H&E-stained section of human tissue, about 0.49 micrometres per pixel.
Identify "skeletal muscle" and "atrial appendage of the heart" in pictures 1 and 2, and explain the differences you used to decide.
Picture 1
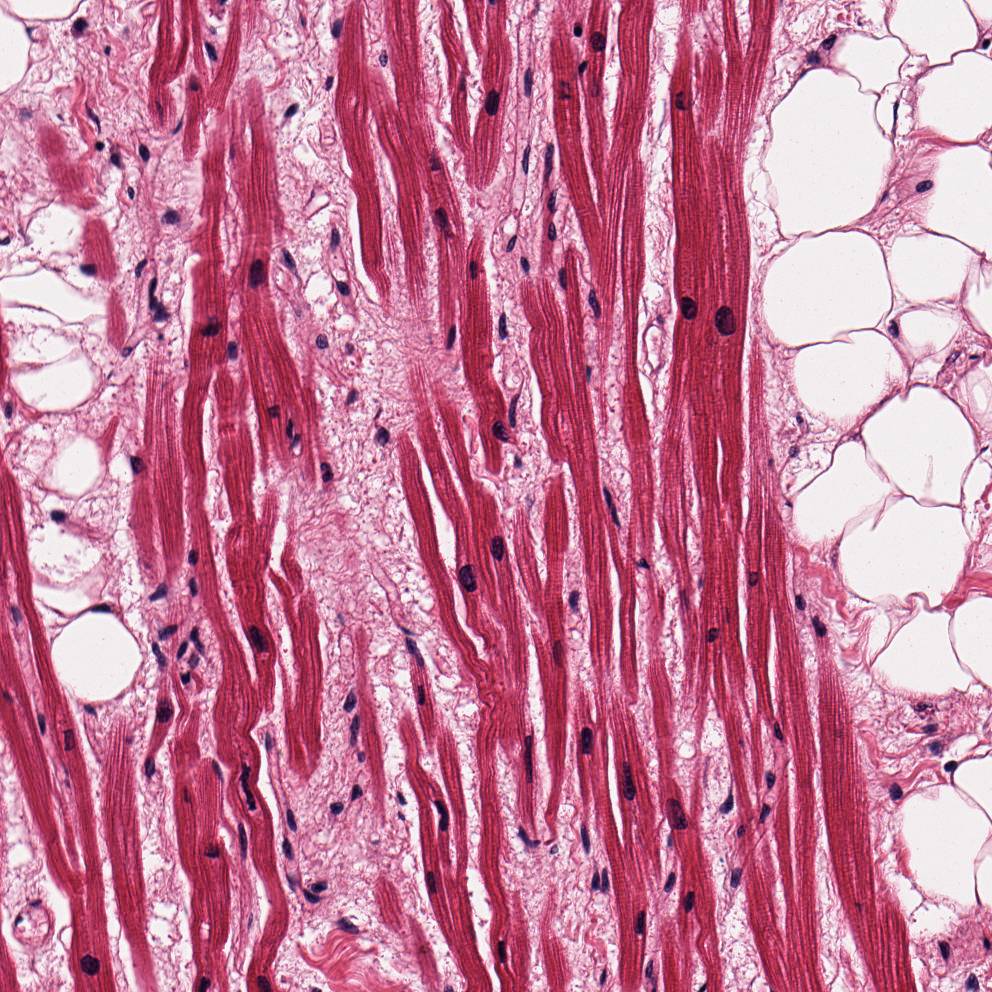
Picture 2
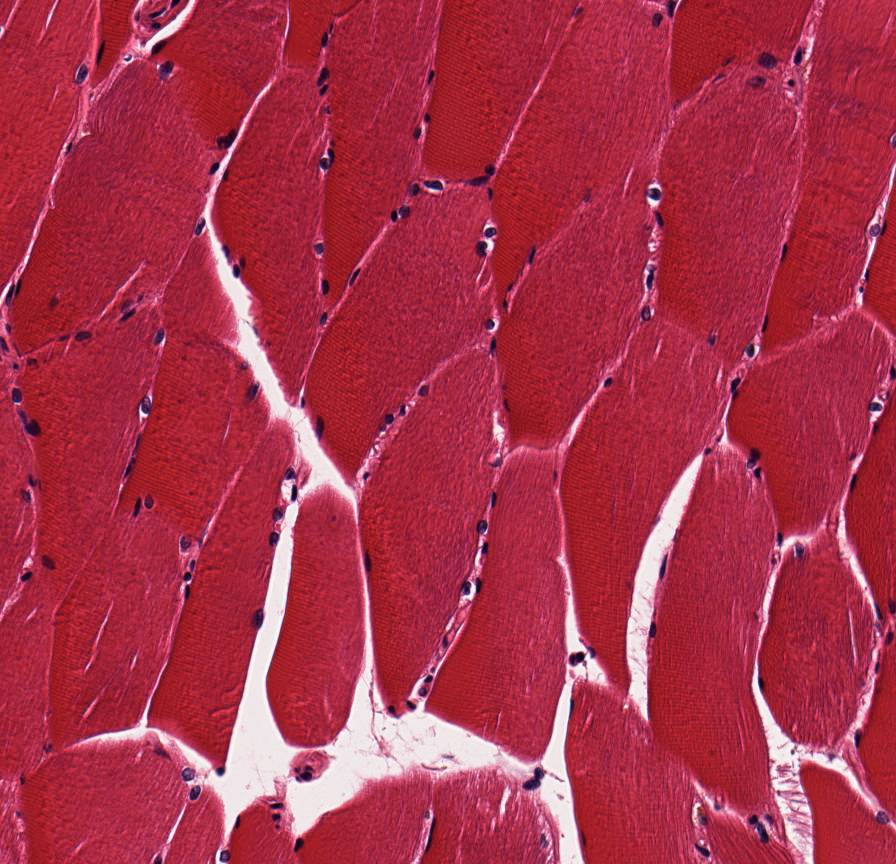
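So: picture 1 is the atrial appendage of the heart, and picture 2 is skeletal muscle. In picture 1, long muscle fibres run roughly top to bottom across the left and middle of the field, and their cytoplasm stains deep red-pink. What catches my eye is where the nuclei sit: they are oval and lie centrally within the fibres. Between the fibres, the stroma holds scattered small, dark, elongated nuclei. Now picture 2, where the fibre cytoplasm stains a deep, even red. Here the nuclei are small, dark and flattened, and they lie at the edges of the fibres along their borders, so the fibre interiors are free of nuclei. Only thin, pale pink strands of connective tissue lie between these fibres.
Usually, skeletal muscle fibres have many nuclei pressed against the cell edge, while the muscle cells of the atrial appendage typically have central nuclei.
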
